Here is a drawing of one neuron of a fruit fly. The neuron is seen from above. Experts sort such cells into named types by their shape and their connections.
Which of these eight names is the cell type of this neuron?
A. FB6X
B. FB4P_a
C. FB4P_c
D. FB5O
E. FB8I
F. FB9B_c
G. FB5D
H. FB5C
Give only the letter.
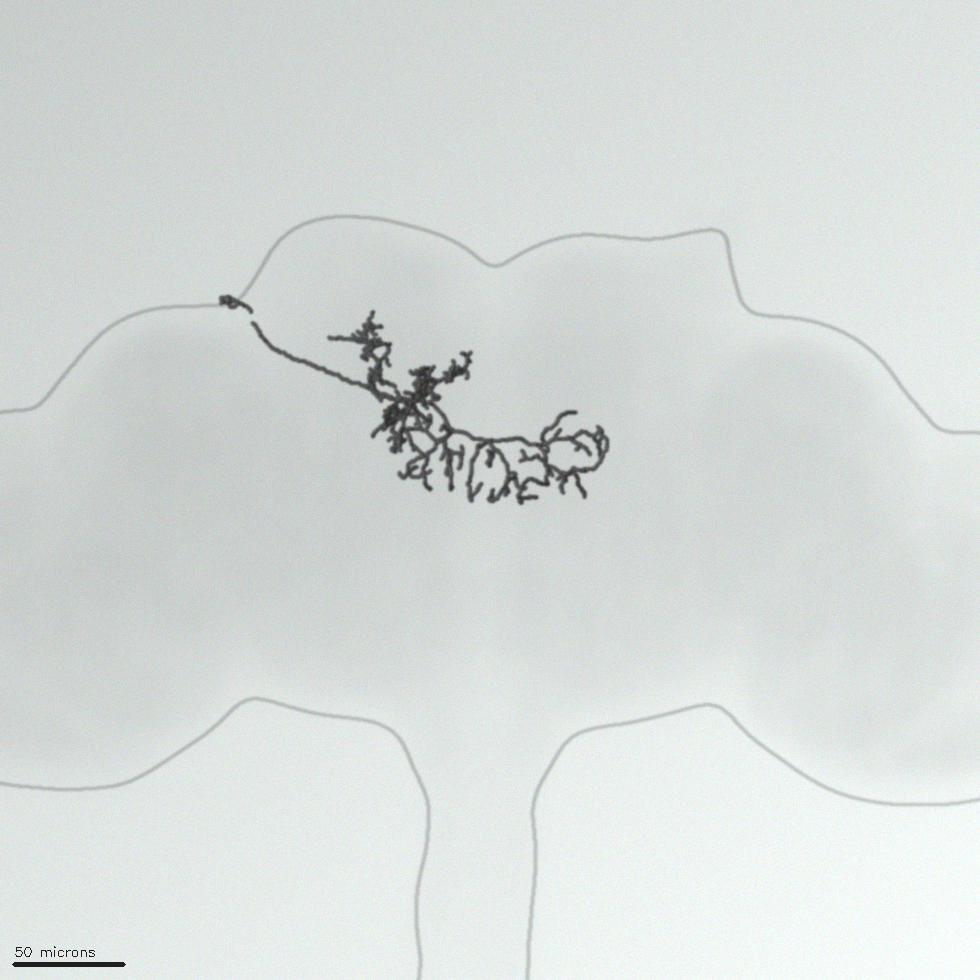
A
